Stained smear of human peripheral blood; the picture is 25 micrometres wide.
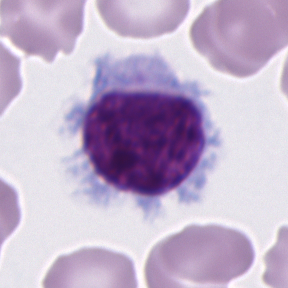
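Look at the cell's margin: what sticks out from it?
Fine hair-like projections, reaching out from the cytoplasm on every side.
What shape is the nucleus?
A single oval mass with no lobes, about 11 by 9 micrometres.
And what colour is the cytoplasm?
Pale blue.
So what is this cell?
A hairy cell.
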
